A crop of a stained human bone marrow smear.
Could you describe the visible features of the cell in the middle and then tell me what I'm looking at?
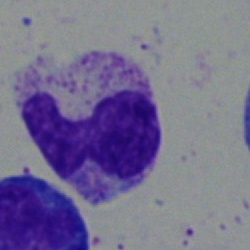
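The nucleus of the cell in the middle is deeply indented from its upper side, giving it a kidney or broad U shape. No nucleoli can be seen within it, and the cytoplasm shows no vacuoles. This is a band neutrophil.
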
